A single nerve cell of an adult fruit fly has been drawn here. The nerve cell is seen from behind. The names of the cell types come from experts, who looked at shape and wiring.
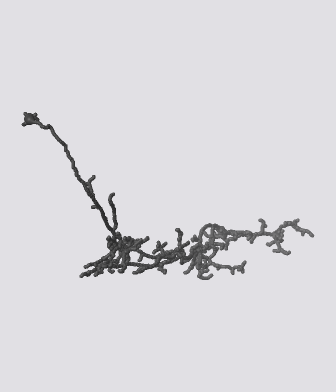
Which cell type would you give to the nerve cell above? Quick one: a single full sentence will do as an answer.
Included in the cell type IN09A023 is this nerve cell.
